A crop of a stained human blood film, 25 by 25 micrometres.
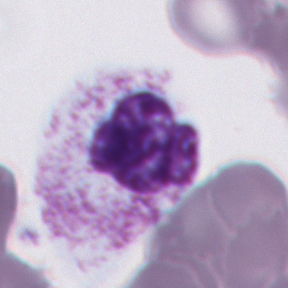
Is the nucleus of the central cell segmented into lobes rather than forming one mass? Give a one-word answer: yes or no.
Yes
